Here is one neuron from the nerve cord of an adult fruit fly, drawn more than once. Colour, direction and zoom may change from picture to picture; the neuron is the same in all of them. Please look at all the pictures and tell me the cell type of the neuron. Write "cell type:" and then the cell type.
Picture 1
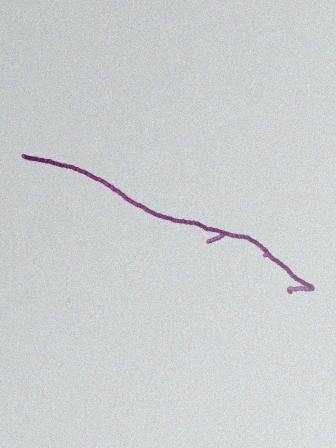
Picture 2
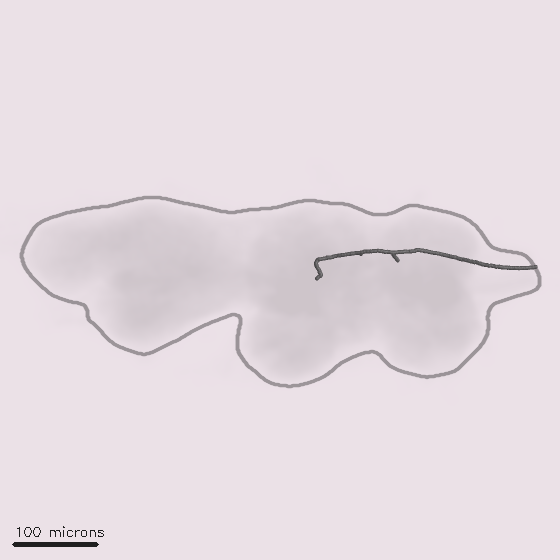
cell type: DNg106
